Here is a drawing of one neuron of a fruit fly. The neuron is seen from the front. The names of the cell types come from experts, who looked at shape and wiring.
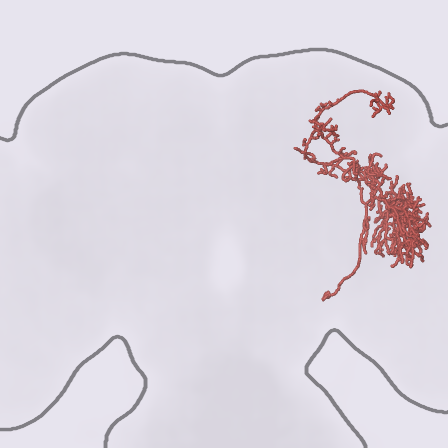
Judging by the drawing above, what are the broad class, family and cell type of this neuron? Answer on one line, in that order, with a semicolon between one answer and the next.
visual projection neuron; LoVP; LoVP73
